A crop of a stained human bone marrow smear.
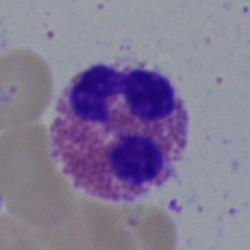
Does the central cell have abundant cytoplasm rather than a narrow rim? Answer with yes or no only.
Yes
